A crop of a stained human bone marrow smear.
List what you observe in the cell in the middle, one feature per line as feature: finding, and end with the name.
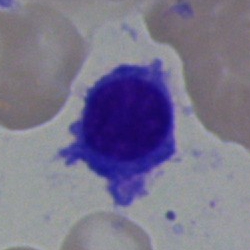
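Nucleus: fills most of the cell
Cytoplasm: thin rim, deep blue
Tags: ragged, irregular, projecting from lower left and bottom
Chromatin: dark purple, densely stained throughout
Name: plasma cell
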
